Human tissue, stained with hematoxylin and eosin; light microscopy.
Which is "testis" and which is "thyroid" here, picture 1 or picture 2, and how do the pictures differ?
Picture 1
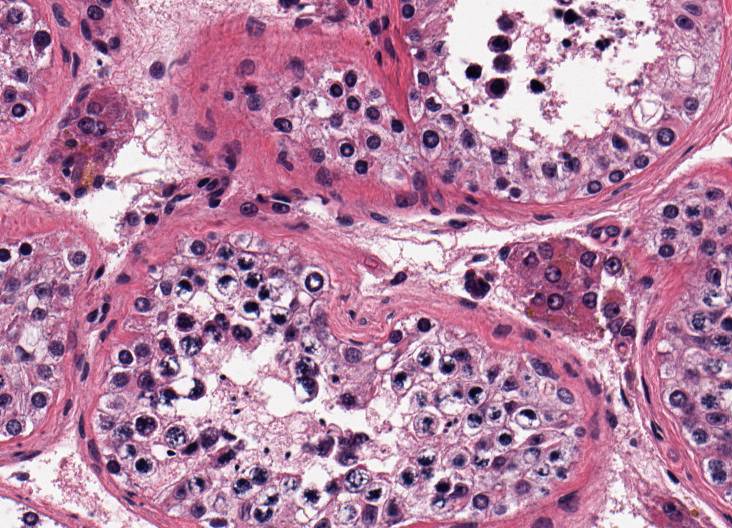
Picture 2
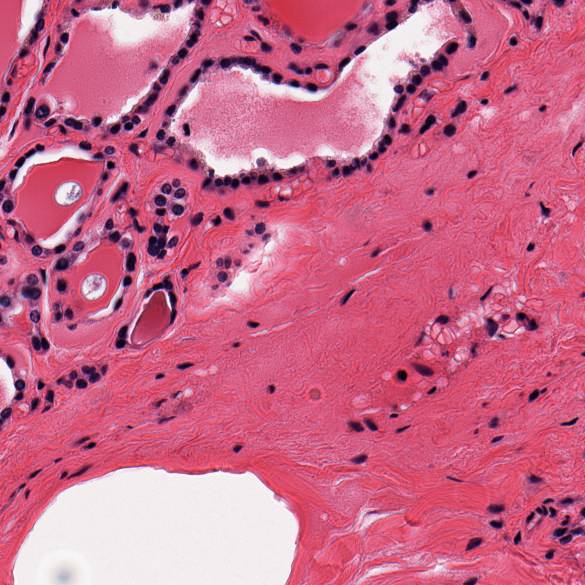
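The testis is shown in picture 1 and the thyroid in picture 2. In the testis, rounded tubules cut across fill the field, separated by narrow strips of interstitial tissue. They are lined by several layers of rounded cells, many with pale clear cytoplasm, and many of the round nuclei have coarse, clumped dark chromatin. Polygonal Leydig cells with granular eosinophilic cytoplasm cluster in the interstitium. In the thyroid, follicles gather in the upper left, lined by a single layer of flattened to low cuboidal cells with dark round nuclei, while dense pink collagen stroma fills most of the centre and lower right.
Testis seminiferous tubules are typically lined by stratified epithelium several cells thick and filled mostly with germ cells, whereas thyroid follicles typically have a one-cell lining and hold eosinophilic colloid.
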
